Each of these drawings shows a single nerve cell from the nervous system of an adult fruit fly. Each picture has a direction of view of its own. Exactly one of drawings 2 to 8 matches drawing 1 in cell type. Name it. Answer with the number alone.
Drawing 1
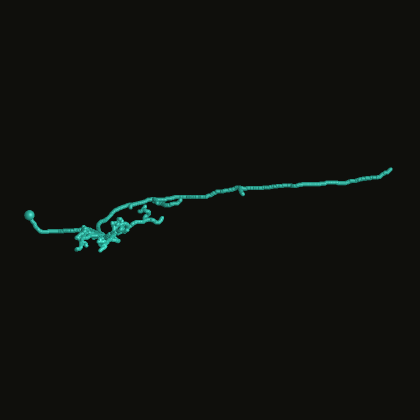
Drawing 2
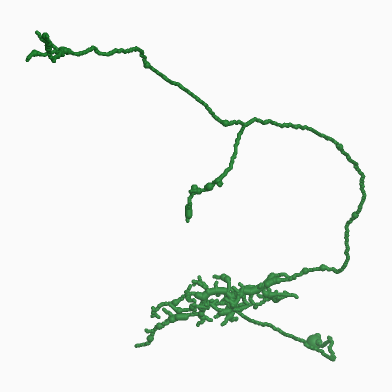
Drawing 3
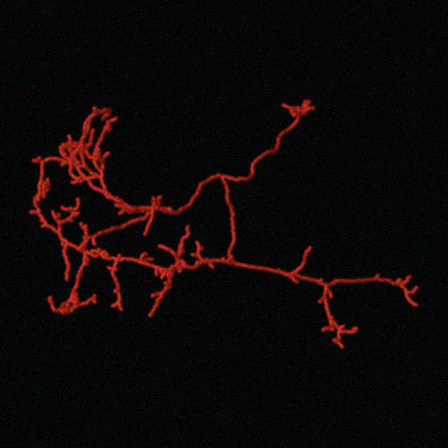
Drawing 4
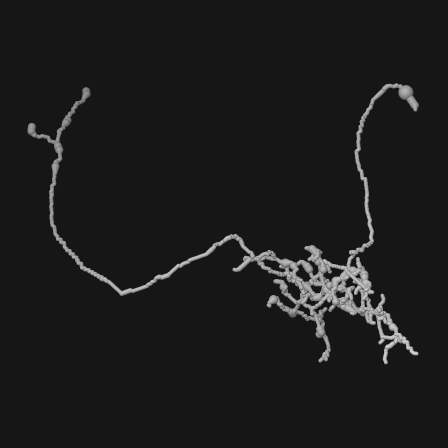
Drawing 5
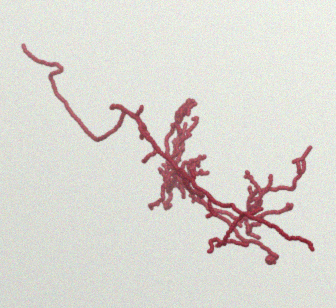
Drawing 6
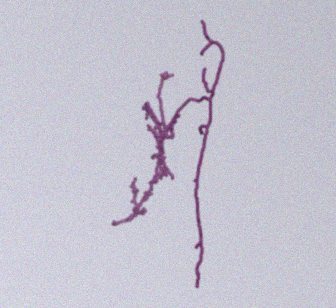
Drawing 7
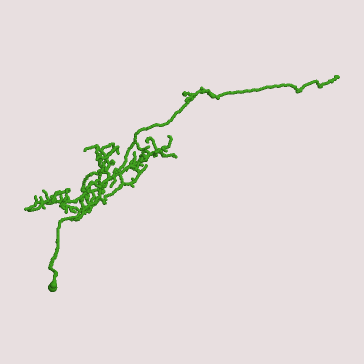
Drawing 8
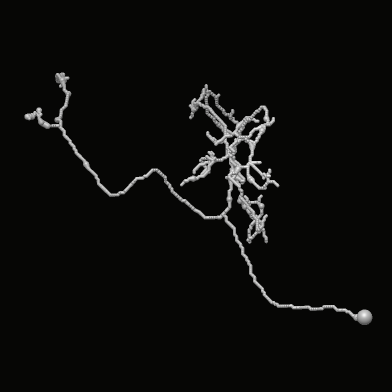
6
